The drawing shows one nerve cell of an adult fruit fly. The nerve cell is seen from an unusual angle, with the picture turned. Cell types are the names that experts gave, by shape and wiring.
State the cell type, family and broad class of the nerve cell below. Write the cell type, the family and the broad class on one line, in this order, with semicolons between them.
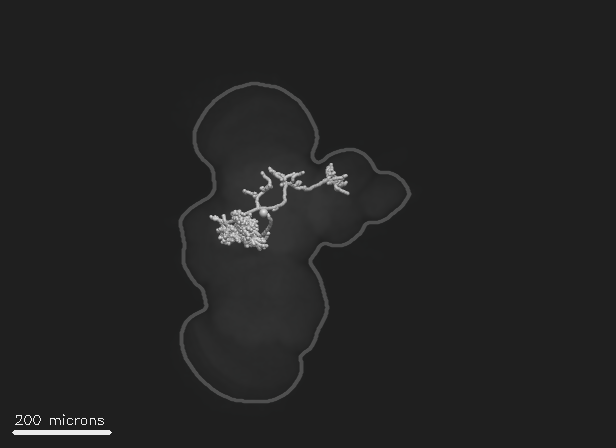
DNa13; hemilineage WEDd1; descending neuron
